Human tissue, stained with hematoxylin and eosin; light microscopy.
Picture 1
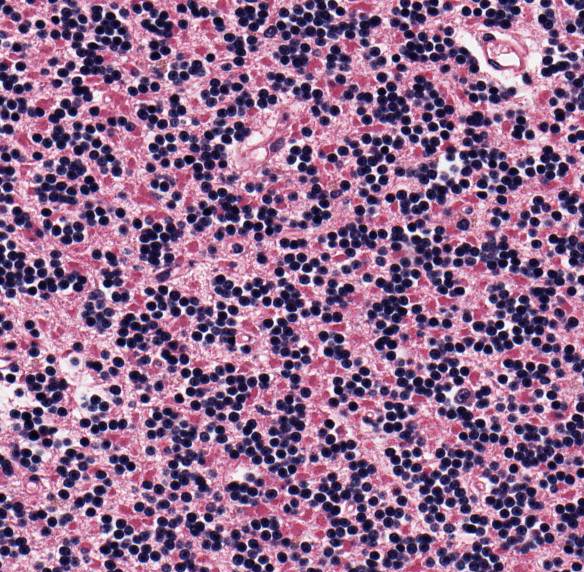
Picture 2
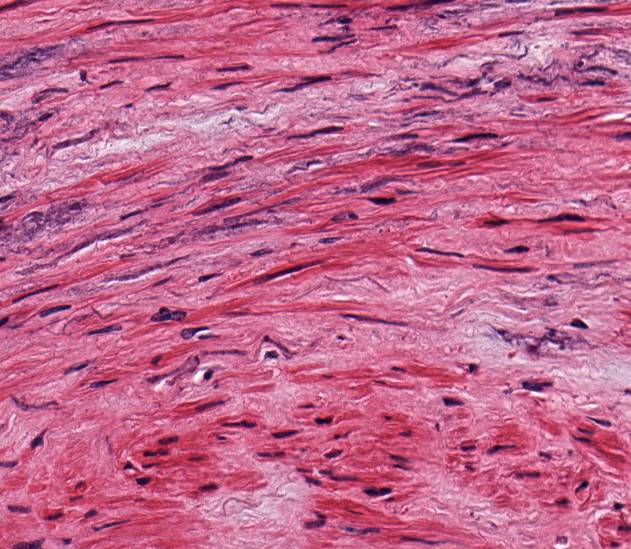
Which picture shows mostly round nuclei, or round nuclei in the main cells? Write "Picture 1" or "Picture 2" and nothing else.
Picture 1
